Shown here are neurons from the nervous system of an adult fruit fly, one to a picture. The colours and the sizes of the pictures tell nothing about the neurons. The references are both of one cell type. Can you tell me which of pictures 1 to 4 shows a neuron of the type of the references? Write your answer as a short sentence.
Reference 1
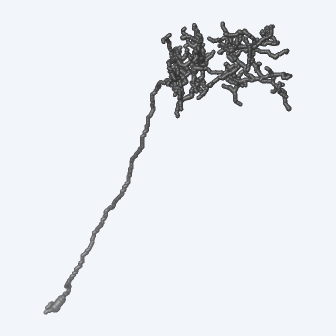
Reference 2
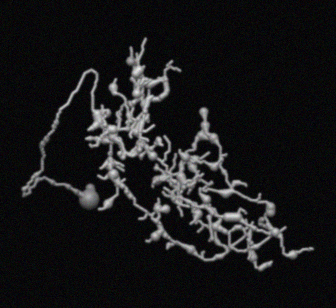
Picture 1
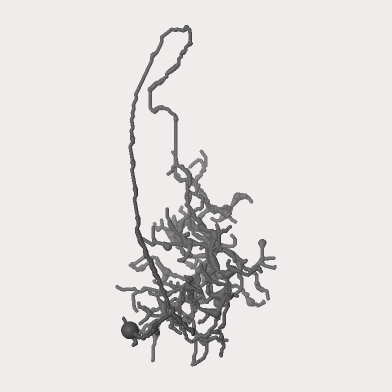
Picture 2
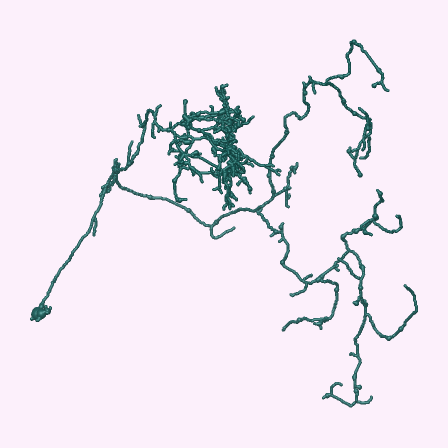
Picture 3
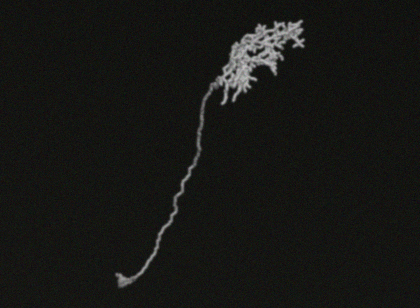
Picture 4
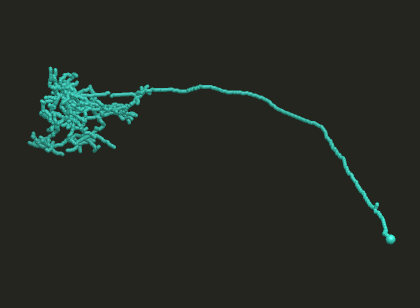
The neuron in picture 3 is of the same cell type.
